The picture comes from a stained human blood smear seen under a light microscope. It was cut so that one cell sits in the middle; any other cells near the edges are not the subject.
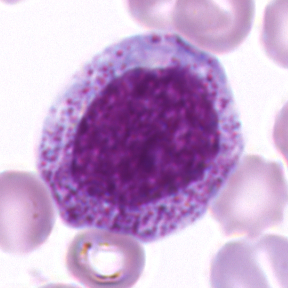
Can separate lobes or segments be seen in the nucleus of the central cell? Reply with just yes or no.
No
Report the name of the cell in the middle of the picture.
promyelocyte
